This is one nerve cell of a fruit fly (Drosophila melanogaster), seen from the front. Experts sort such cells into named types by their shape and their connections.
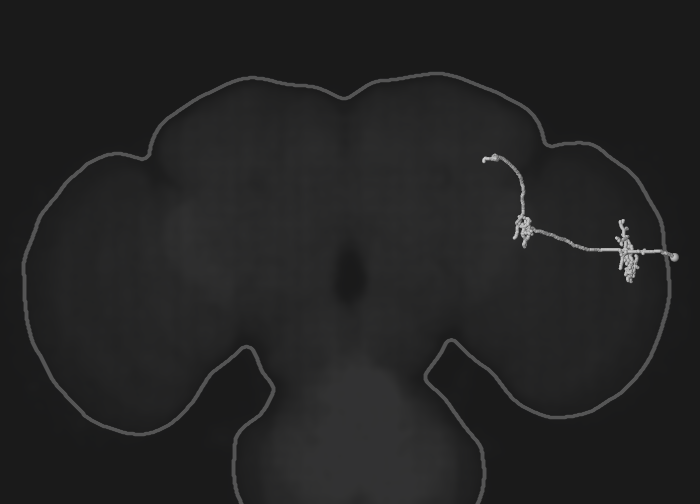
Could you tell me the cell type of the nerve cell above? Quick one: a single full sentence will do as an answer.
Under the cell type MeTu4c falls this nerve cell.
